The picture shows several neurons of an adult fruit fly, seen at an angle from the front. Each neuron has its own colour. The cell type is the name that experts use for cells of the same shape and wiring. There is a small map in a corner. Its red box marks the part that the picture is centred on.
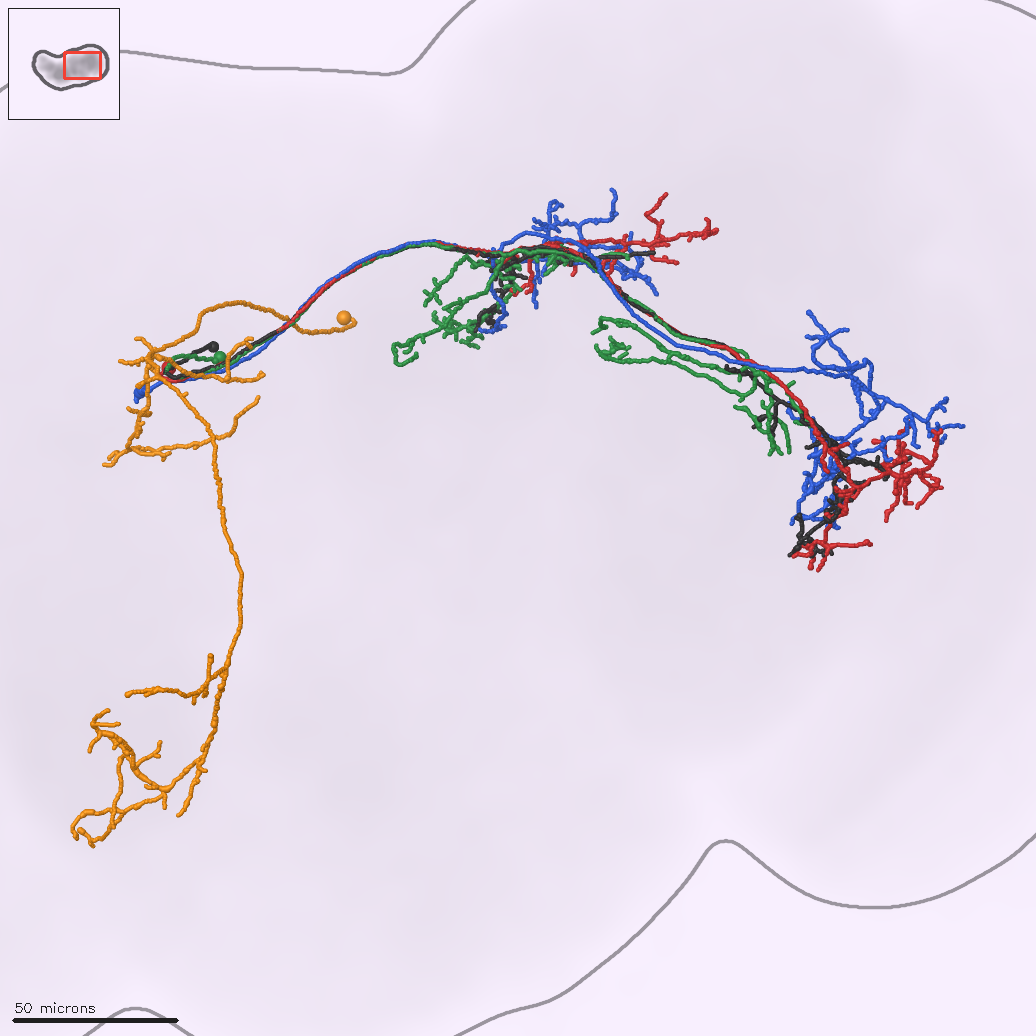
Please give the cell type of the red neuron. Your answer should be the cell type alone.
CB2995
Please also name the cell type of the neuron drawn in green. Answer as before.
CB2459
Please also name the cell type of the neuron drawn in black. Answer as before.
CB2902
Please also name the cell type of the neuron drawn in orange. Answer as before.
CB4096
